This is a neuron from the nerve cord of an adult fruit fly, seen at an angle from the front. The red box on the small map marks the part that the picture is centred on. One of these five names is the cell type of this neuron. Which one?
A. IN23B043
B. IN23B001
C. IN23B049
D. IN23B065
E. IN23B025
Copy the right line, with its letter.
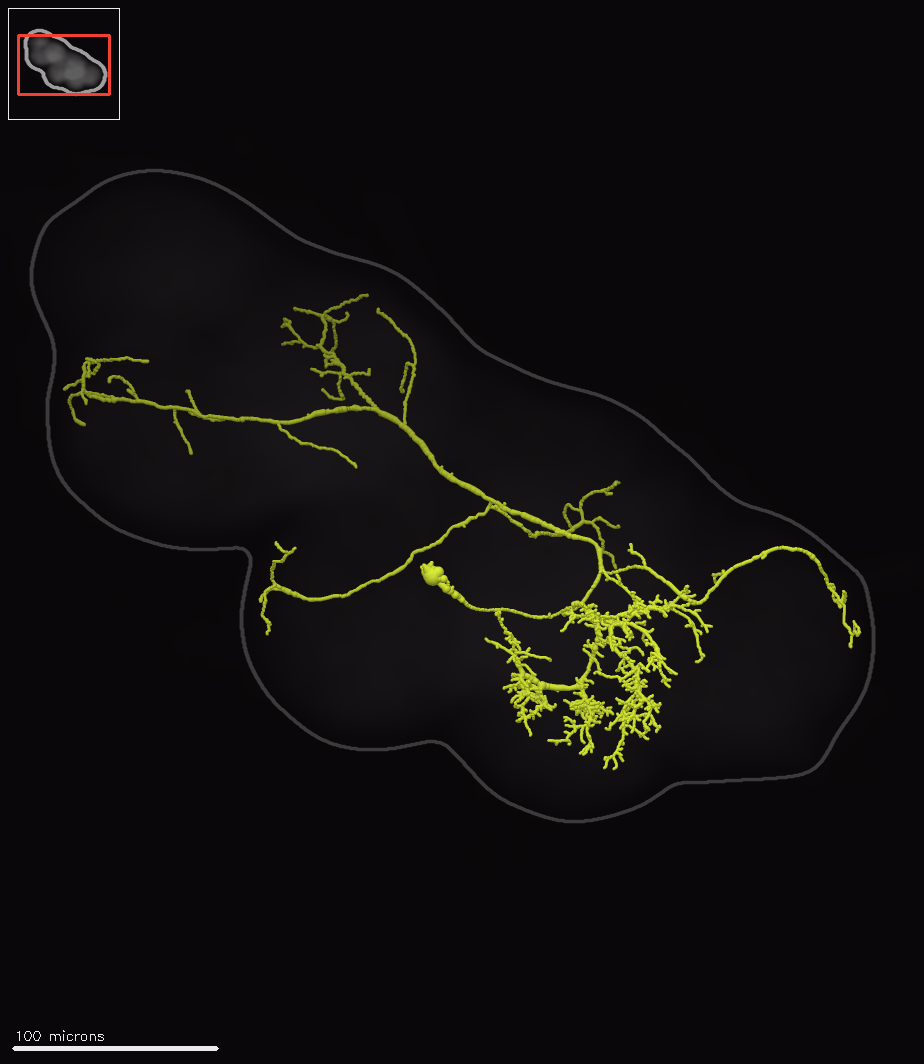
B. IN23B001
